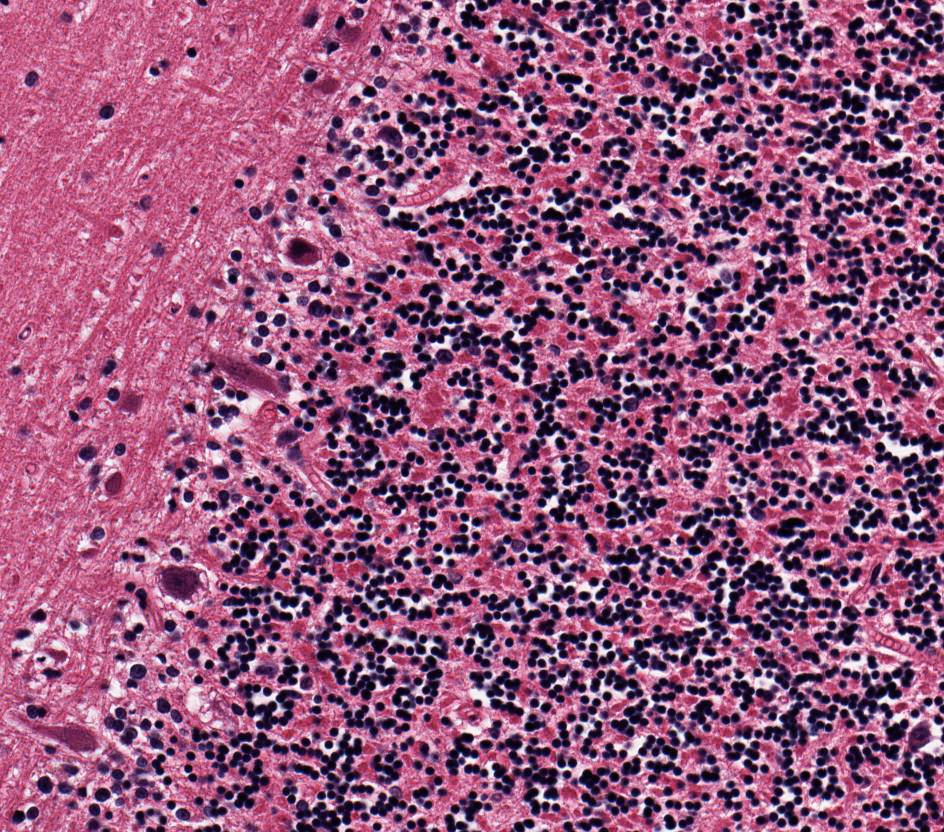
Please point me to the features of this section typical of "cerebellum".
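This cerebellum section is divided into a pale pink, sparsely nucleated left zone and a densely nucleated right zone.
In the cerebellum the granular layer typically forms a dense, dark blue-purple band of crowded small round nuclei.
The right zone agrees with this, packed with small, round, dark blue-black nuclei showing very little visible cytoplasm. Along the boundary lie single large neuron cell bodies with abundant purple-pink cytoplasm. The left zone is finely fibrillar pink neuropil with only scattered small nuclei.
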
